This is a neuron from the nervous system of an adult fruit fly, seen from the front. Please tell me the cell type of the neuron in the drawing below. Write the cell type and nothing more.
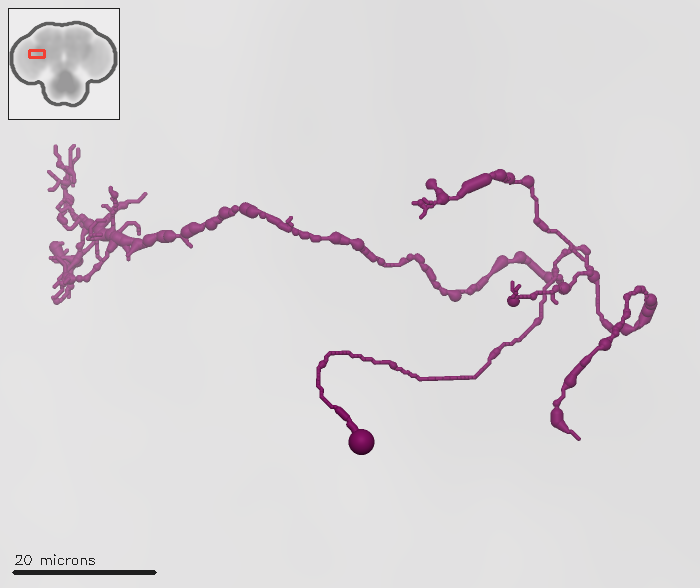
LC12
